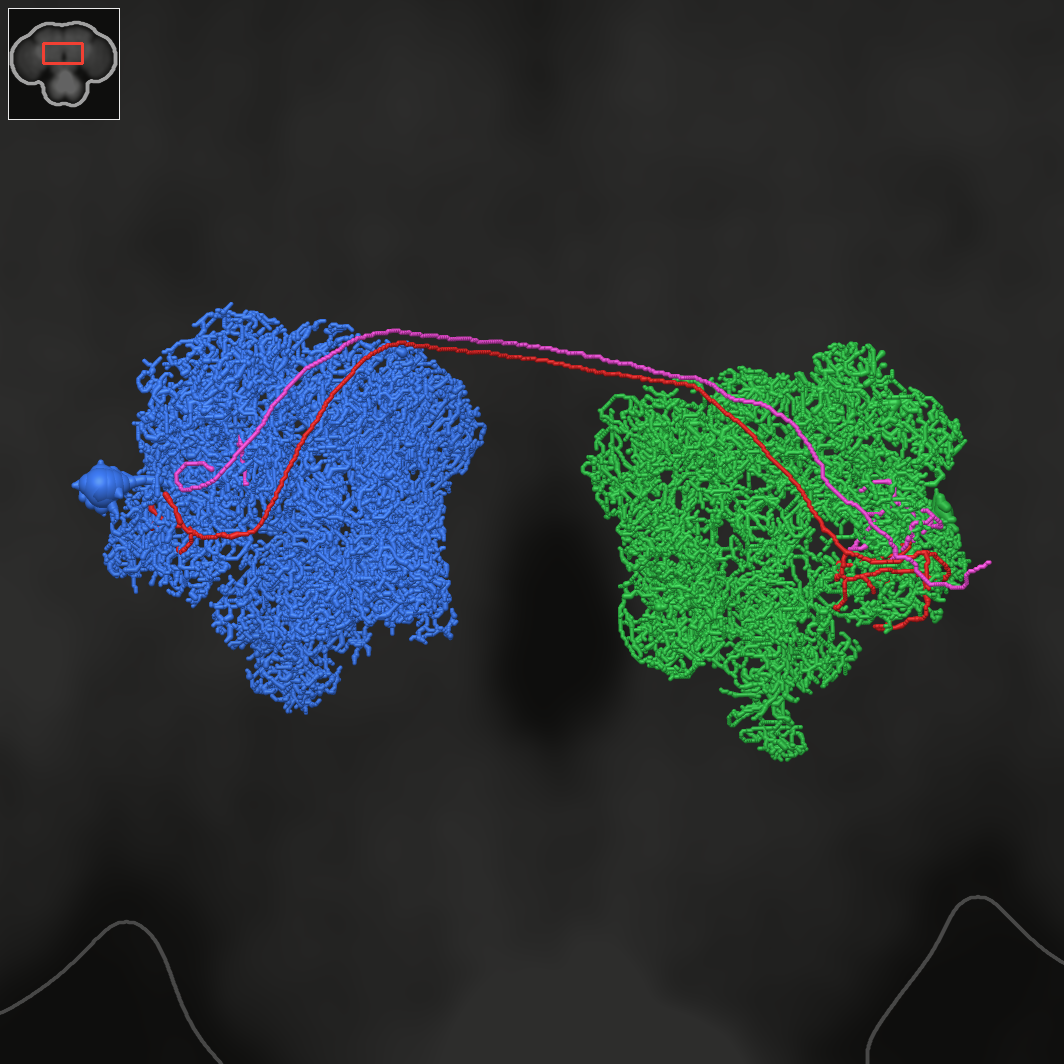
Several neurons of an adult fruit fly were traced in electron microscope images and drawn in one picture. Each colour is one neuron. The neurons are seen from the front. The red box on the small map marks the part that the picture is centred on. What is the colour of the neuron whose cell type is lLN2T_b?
green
